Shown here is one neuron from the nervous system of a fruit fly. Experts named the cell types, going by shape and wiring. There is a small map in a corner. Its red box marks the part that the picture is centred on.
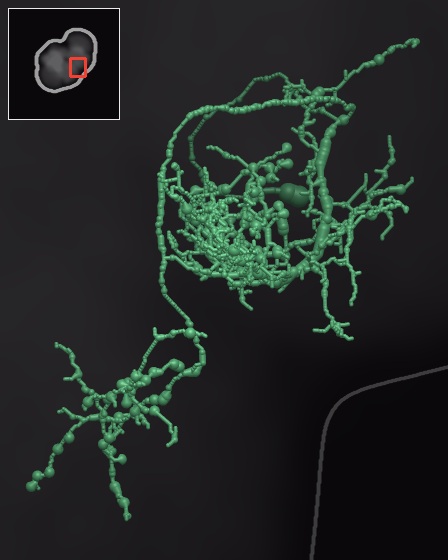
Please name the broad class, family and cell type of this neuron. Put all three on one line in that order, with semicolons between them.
central-brain intrinsic neuron; hemilineage DM3_dorso_medial; SMP512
